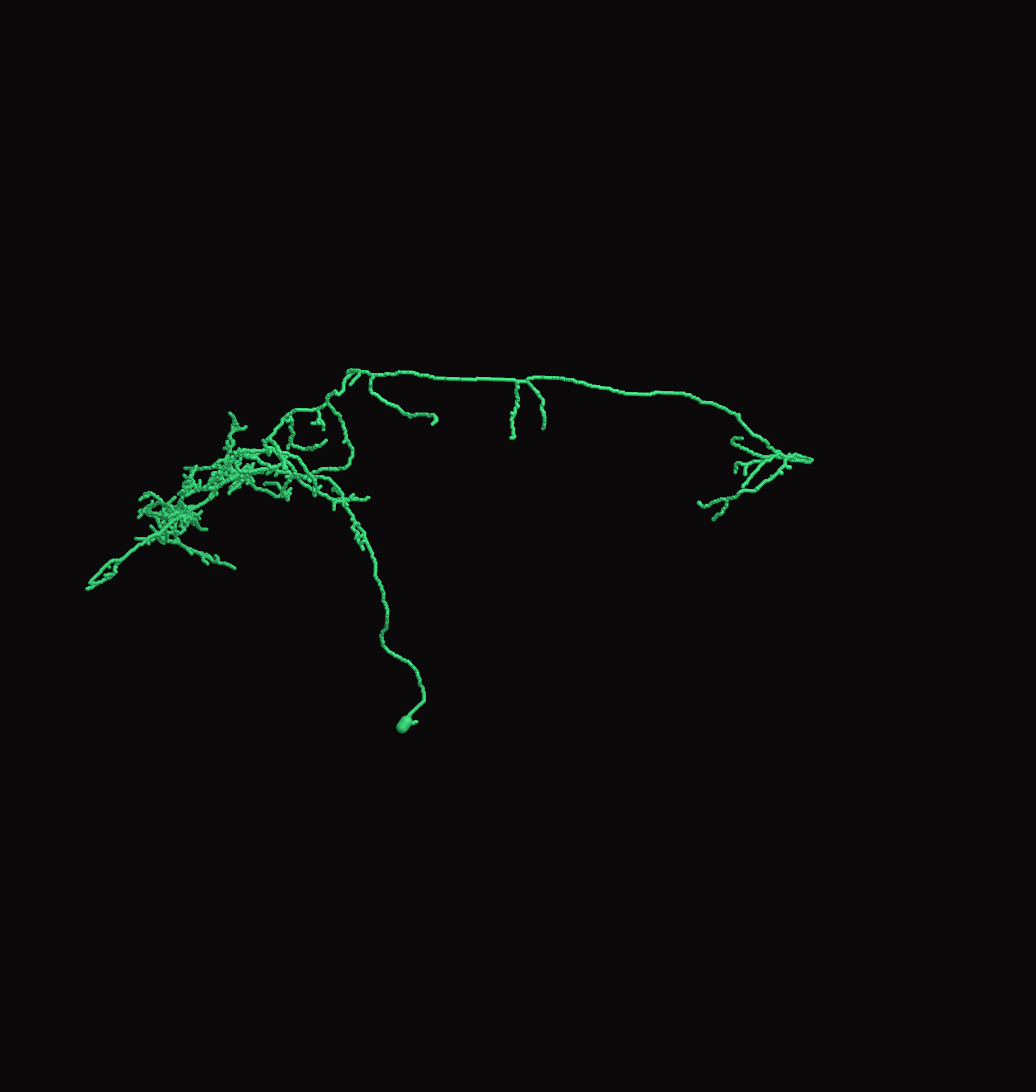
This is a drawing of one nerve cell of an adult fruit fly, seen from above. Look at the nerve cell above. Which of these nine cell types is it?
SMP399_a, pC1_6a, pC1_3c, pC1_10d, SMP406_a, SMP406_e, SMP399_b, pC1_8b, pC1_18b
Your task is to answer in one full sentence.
This neuron counts as a member of the cell type pC1_8b.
